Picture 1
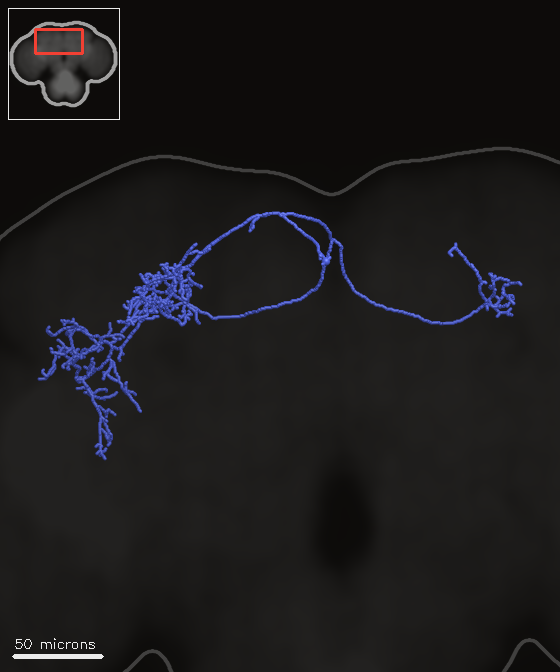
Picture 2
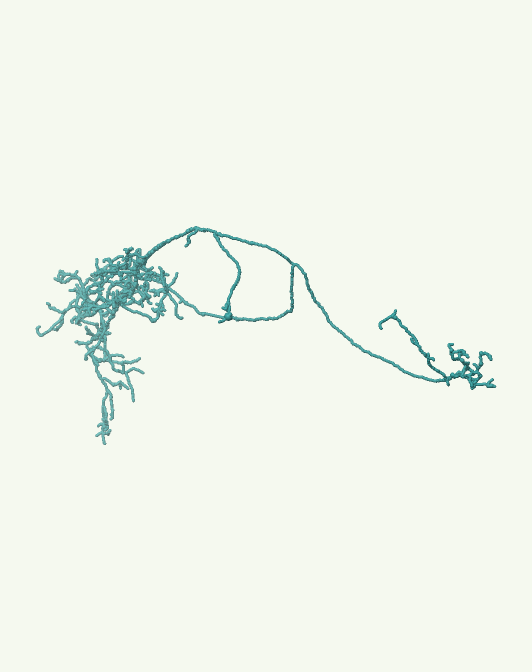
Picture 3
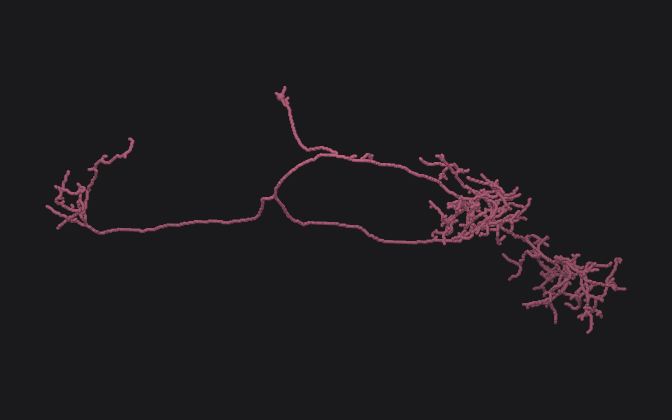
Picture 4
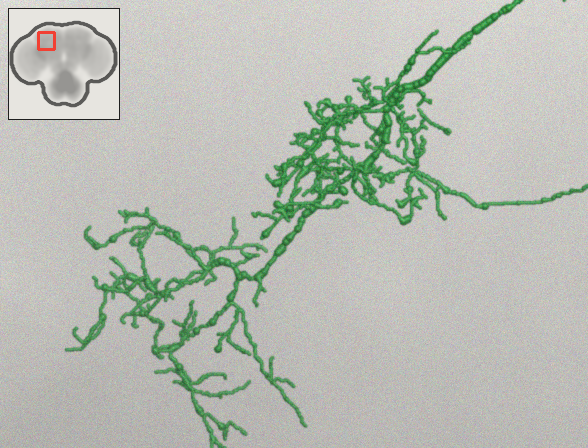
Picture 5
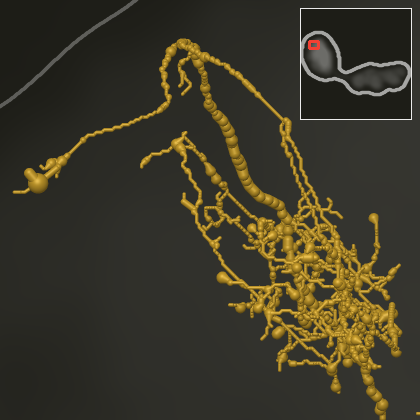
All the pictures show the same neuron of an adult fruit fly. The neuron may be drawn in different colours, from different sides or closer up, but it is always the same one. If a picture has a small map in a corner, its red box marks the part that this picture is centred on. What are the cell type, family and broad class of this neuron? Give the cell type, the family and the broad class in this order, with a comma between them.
SIP101m, hemilineage SMPad1, central-brain intrinsic neuron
